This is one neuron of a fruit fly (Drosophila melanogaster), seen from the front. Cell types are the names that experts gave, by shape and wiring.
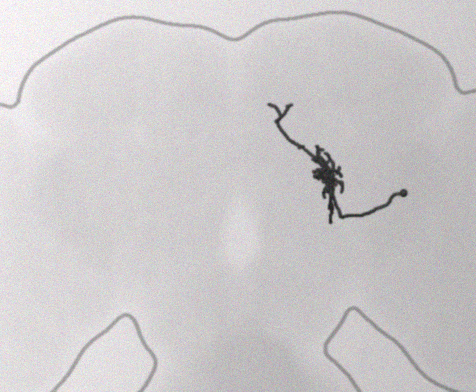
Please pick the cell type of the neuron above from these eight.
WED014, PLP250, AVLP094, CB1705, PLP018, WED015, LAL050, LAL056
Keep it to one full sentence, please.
Under the cell type LAL050 falls this neuron.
